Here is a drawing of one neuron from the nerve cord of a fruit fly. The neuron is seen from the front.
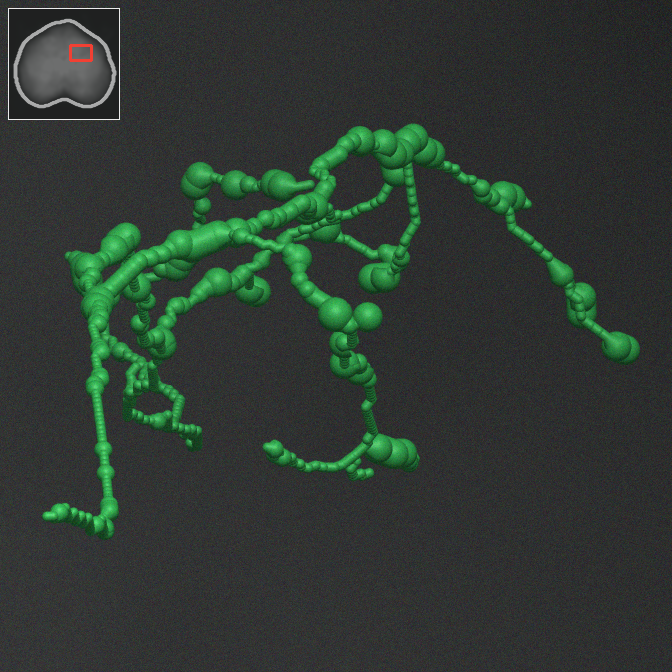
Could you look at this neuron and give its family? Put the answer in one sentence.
The family is hemilineage PSp2.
